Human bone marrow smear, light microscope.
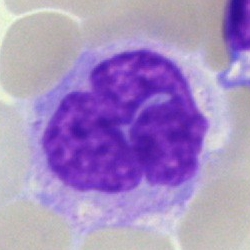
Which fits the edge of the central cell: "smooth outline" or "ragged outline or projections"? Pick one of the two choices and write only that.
Ragged outline or projections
